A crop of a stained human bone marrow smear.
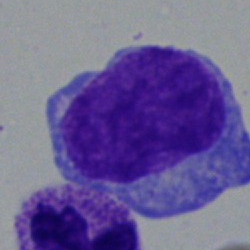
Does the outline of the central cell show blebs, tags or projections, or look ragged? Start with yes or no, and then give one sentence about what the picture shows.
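Yes. The cell outline is irregular, with uneven bulges along its edge.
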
